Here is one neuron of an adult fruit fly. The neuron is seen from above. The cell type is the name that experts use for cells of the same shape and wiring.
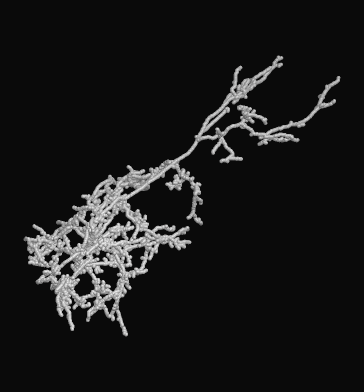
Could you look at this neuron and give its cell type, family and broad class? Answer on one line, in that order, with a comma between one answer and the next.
IN27X005, hemilineage 27X, nerve-cord intrinsic neuron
